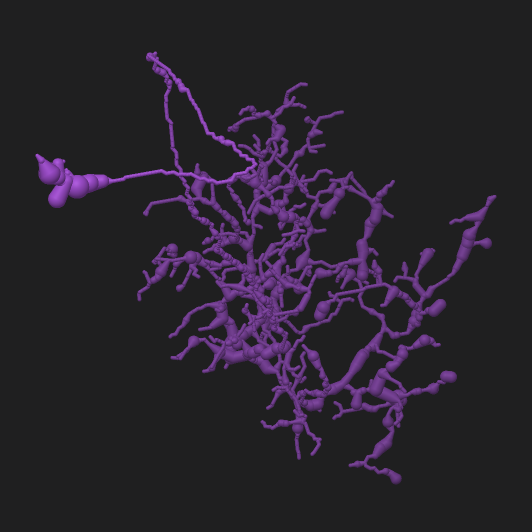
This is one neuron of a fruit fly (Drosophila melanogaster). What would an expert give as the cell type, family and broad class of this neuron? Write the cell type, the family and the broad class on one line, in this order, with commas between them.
AVLP422, hemilineage VLPl4_anterior, central-brain intrinsic neuron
